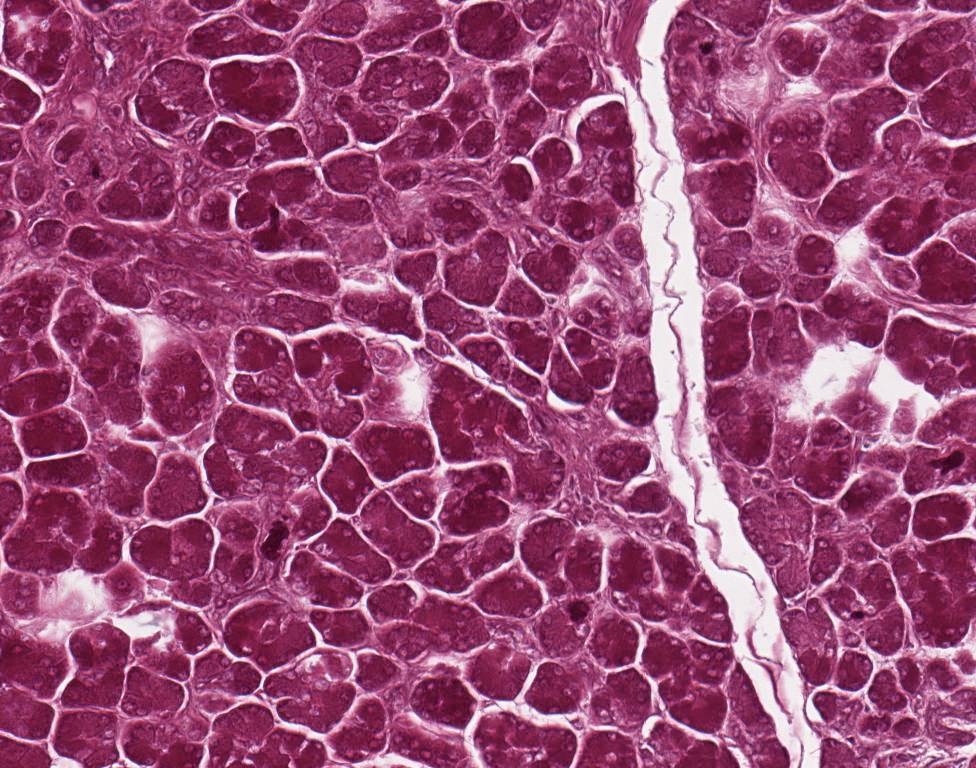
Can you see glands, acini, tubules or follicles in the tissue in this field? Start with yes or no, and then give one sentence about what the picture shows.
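Yes. The whole field is filled with closely packed, rounded to polygonal acini lying side by side.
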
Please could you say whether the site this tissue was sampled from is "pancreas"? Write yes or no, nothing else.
yes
